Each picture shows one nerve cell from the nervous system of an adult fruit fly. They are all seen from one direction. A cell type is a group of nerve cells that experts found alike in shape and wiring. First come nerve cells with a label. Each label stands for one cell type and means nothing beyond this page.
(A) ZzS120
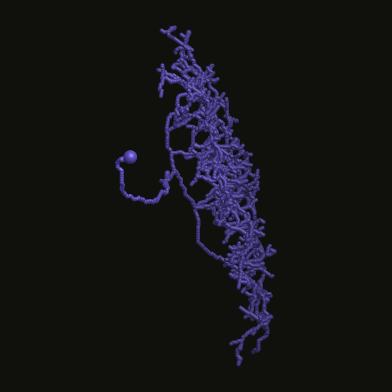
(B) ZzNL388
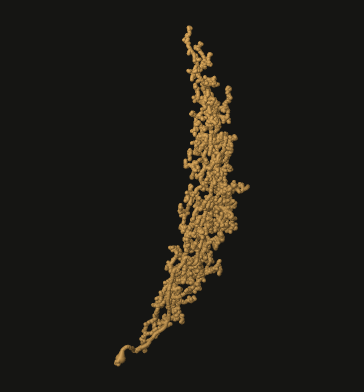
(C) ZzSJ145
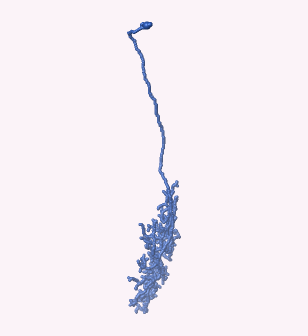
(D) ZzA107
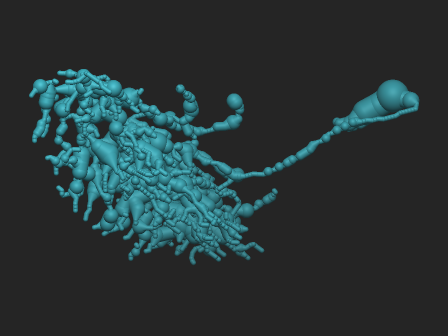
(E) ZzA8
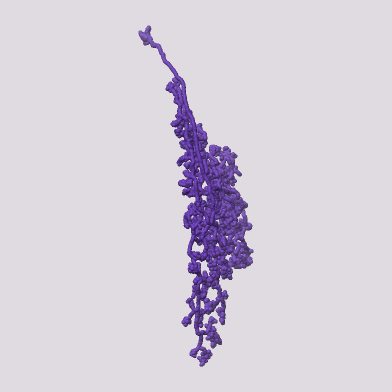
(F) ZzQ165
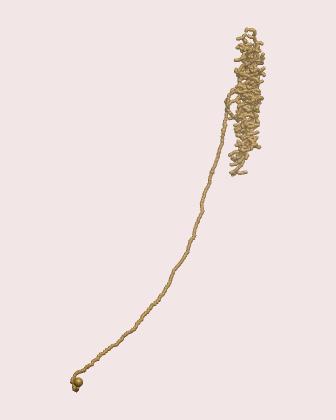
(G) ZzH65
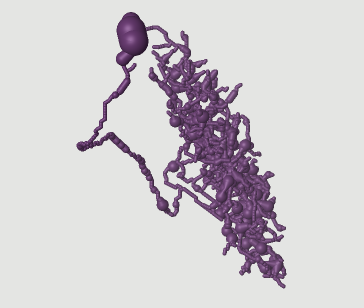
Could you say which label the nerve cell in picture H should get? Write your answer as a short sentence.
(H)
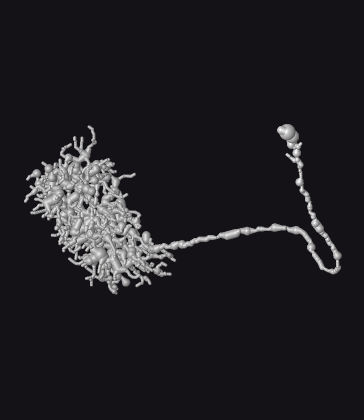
It belongs to ZzA107.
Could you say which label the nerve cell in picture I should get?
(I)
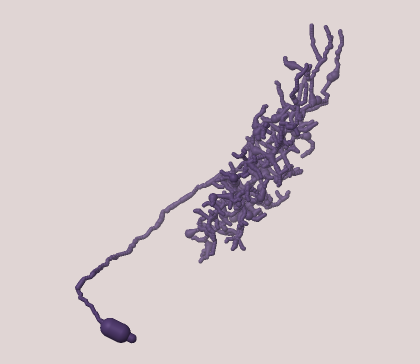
It belongs to ZzQ165.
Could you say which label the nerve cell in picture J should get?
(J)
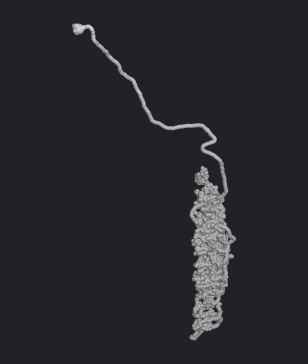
It belongs to ZzSJ145.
